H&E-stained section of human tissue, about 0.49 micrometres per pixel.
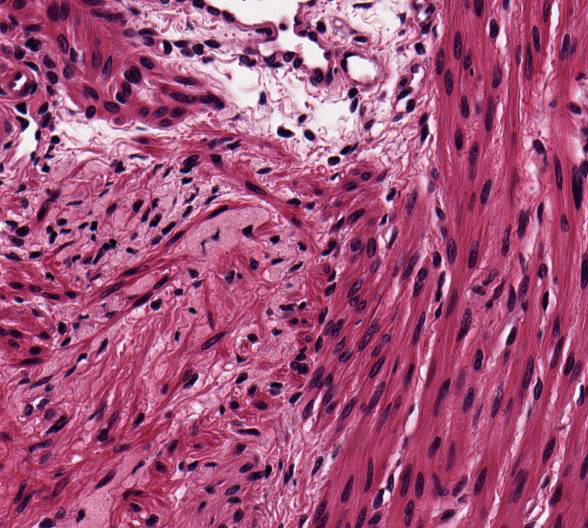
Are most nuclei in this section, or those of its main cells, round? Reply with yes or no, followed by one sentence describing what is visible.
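No. The smooth muscle nuclei on the right are elongated and cigar-shaped with blunt ends.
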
